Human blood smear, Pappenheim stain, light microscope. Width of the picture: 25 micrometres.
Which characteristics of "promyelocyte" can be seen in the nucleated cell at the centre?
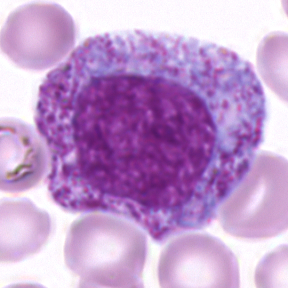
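The promyelocyte here has cytoplasm crowded with many reddish-purple granules, thinning to a paler zone with fewer granules to the right of the nucleus.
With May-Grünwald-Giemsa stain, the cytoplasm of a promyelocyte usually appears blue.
Between the granules this cytoplasm is pale bluish-lilac, so its blue tone goes with the name.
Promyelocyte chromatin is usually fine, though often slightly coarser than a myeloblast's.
Here the chromatin is mottled and patchy rather than uniformly smooth, in keeping with that slight coarsening.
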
